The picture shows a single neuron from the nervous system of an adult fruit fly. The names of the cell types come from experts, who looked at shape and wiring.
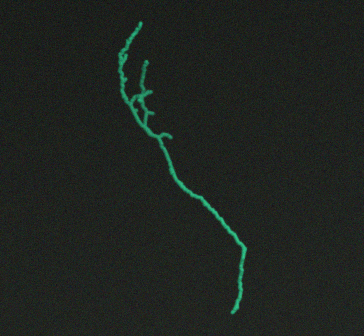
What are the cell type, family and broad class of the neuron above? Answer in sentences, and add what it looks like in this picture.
The cell type is SNta37. Its family is called class mechanosensory tactile. Its broad class is sensory neuron entering the nerve cord. The drawing shows no cell body. It has a dozen or fewer branch ends.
